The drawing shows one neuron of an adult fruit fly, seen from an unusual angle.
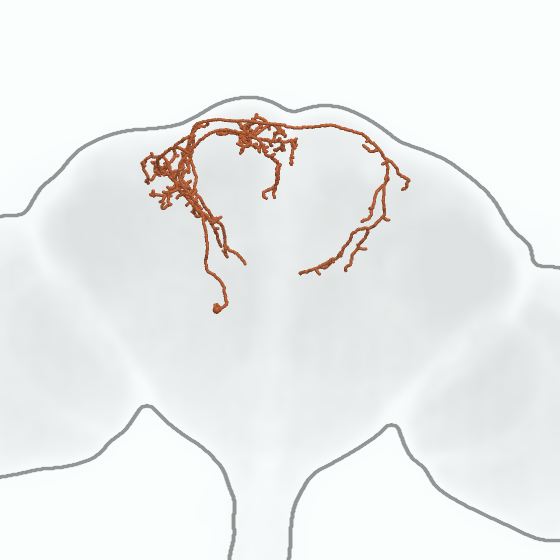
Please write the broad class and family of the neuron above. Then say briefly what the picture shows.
Its broad class is central-brain intrinsic neuron. Its family is hemilineage DM4_dorsal. It is in the brain and does not reach the nerve cord. Its cell body lies in the middle of the picture.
